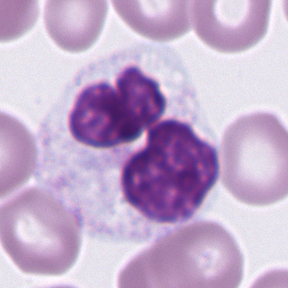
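Segmented neutrophil, middle cell. Nucleus in two separate lobes: one upper left, one lower right. No nucleoli in either lobe. Cytoplasm abundant, very pale, almost colourless.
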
